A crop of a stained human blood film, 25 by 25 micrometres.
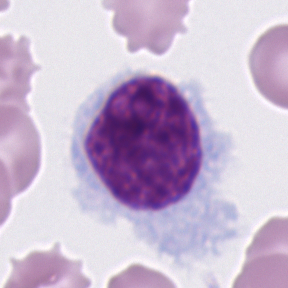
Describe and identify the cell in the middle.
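Let your eye follow the margin round the cell, and you'll find it irregular and frayed, with fine hair-like cytoplasmic projections. Those projections are at their most pronounced along the lower and right edges. The cytoplasm itself is pale blue, and you won't find distinct granules in it. What we have here is a hairy cell.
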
